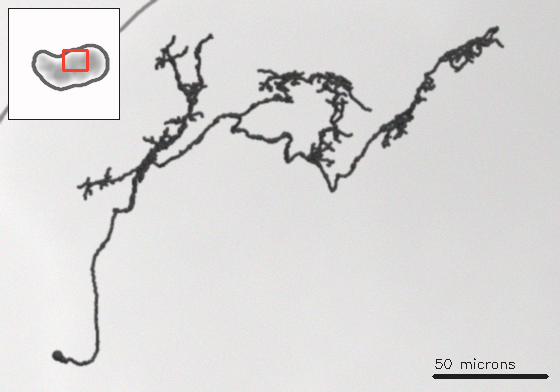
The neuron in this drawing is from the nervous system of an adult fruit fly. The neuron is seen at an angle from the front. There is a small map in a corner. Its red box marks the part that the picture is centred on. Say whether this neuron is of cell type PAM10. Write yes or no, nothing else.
no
